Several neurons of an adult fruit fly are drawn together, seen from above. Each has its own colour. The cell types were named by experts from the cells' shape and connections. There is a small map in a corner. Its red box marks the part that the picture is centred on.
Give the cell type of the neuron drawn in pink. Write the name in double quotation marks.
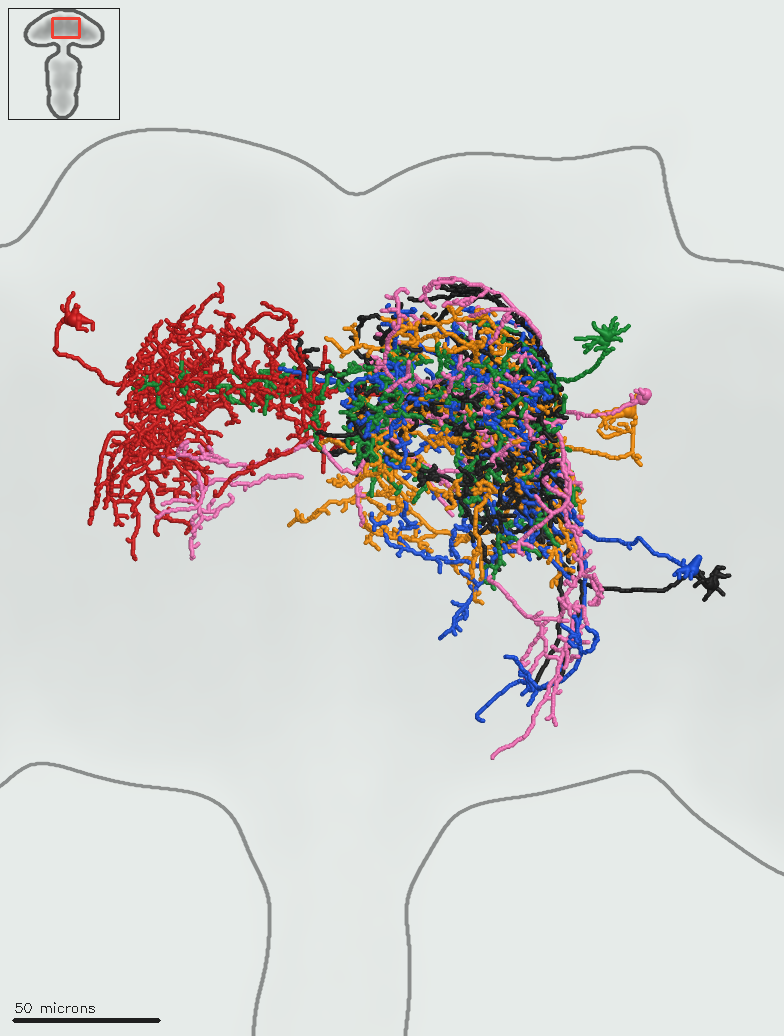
"GNG189"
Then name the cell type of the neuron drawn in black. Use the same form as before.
"GNG457"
